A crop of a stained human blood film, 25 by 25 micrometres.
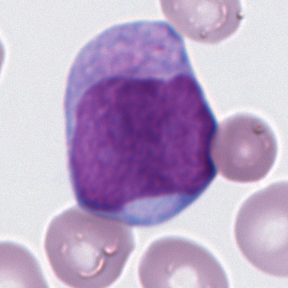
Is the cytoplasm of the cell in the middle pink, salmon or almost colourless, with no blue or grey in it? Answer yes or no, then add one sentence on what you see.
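No. The cytoplasm is blue, deepest in tone along the cell's edge.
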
